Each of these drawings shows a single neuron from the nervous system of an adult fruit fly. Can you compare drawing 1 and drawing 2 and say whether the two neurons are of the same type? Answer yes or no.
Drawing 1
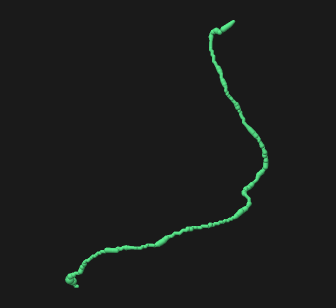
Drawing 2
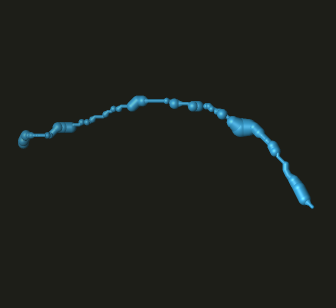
no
